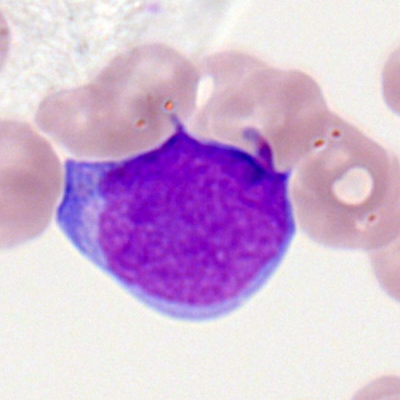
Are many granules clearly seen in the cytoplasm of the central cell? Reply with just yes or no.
No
